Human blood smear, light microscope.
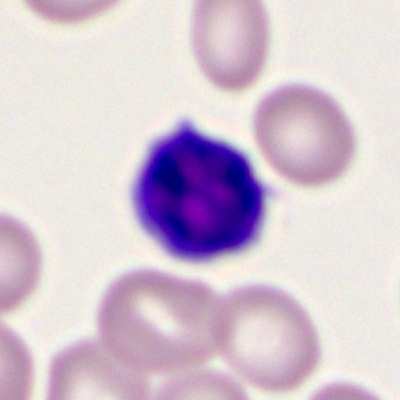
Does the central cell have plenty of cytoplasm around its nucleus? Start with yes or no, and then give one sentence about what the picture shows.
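No. Very little cytoplasm is visible, with the dark nucleus reaching almost to the cell edge.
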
